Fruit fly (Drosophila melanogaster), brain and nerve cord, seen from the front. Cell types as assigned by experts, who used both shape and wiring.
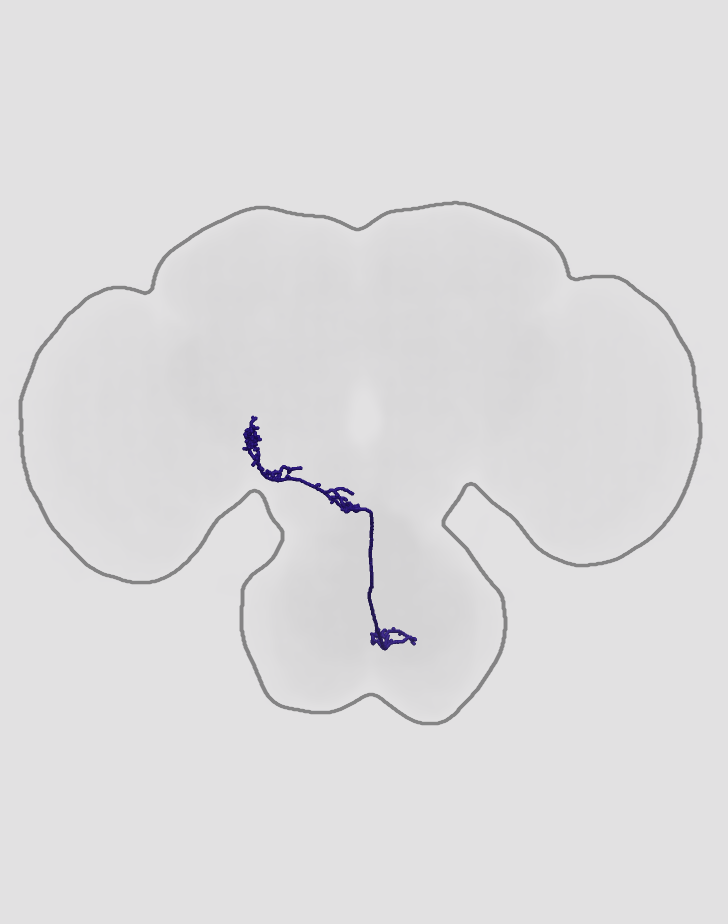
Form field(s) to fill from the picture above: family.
hemilineage LB23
